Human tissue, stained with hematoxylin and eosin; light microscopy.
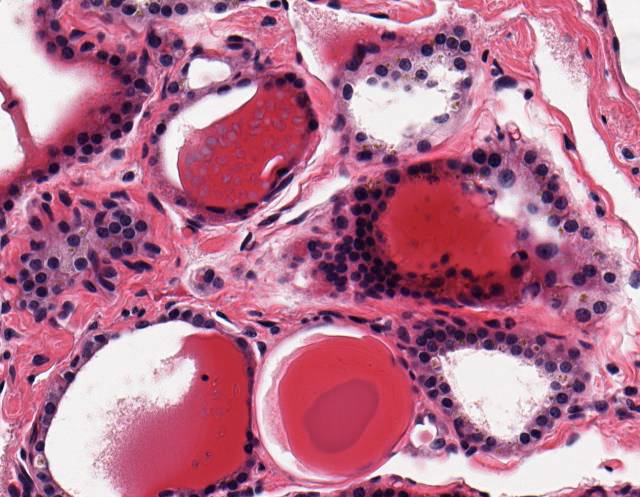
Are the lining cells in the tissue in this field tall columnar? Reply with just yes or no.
No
